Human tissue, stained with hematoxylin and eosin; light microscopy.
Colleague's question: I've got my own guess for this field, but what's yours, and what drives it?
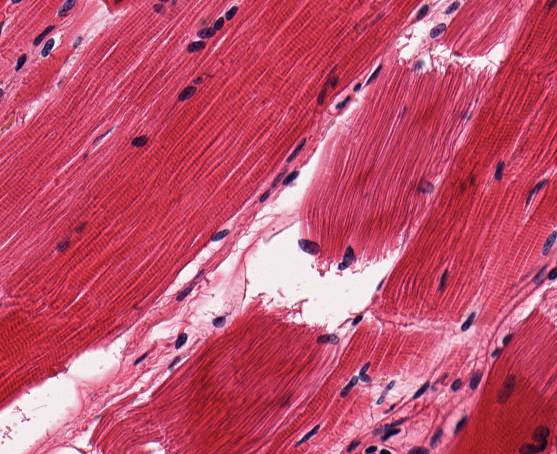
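Skeletal muscle is the tissue here. Check one: the fibres carry fine, regular cross-striations. Check two: their cytoplasm stains deep pink-red.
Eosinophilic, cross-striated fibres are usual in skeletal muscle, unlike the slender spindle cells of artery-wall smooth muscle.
Last: small, dark purple, elongated nuclei lie scattered, many between fibres, and thin pale loose connective tissue separates fibre groups.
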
